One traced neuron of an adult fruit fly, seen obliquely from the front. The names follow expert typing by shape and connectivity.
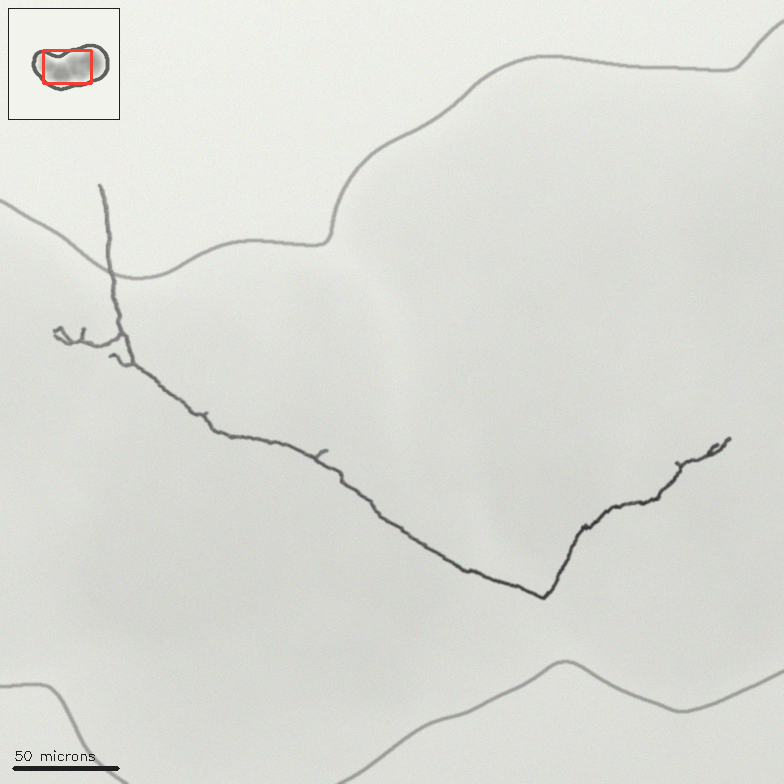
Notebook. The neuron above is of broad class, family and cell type: sensory neuron ascending to the brain; class mechanosensory proprioceptive; SApp08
